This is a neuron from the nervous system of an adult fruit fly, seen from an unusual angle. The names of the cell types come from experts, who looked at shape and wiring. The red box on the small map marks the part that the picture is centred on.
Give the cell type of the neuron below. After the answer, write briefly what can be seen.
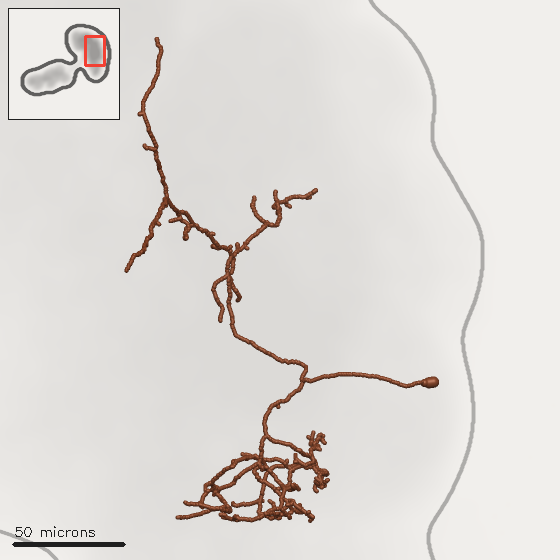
It is of cell type WED014. Its broad class is central-brain intrinsic neuron. It is in the brain and does not reach the nerve cord. From top to bottom in the picture it spans about 200 microns.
